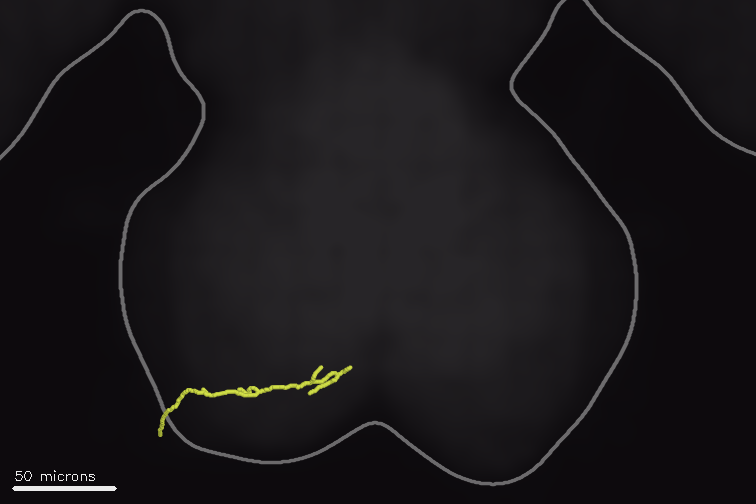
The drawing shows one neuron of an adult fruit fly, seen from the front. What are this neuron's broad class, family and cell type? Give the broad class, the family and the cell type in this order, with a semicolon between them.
sensory neuron entering the nerve cord; class mechanosensory tactile; SNta41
